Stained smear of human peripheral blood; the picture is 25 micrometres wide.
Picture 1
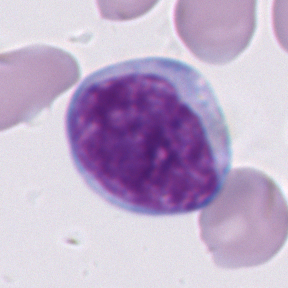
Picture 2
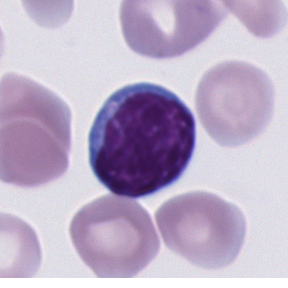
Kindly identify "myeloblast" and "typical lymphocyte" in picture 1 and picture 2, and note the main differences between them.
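Myeloblast, picture 1; typical lymphocyte, picture 2. Size separates them most clearly: the myeloblast measures about 15 micrometres across, the typical lymphocyte about 10 micrometres.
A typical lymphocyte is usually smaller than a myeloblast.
In the typical lymphocyte the chromatin is dark purple and coarsely clumped.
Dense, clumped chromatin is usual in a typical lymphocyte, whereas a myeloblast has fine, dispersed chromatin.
The typical lymphocyte's oval nucleus fills about 80% of the cell, leaving the cytoplasm as a thin crescent mainly along the left side.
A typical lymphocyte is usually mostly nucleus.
Shared features: both cells have smooth, rounded outlines without projections, both have oval nuclei, and neither shows granules or vacuoles in the cytoplasm.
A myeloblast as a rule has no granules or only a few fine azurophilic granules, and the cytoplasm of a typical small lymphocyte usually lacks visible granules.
In picture 1, a red cell touches the myeloblast's lower right edge.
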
